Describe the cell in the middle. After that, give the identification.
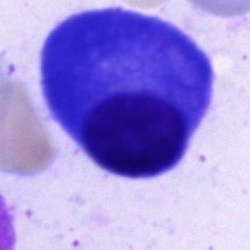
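Let me see: the outline is smooth and rounded, with no surface projections. The chromatin stains dark and dense. There's plenty of cytoplasm, deep blue, and just above the nucleus a paler zone sits in it. So this is a plasma cell.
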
